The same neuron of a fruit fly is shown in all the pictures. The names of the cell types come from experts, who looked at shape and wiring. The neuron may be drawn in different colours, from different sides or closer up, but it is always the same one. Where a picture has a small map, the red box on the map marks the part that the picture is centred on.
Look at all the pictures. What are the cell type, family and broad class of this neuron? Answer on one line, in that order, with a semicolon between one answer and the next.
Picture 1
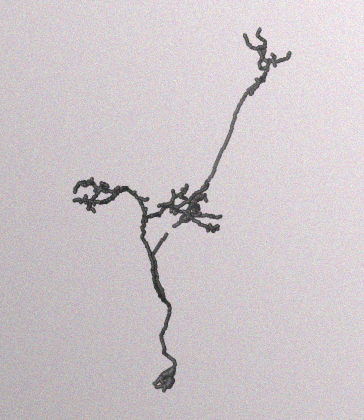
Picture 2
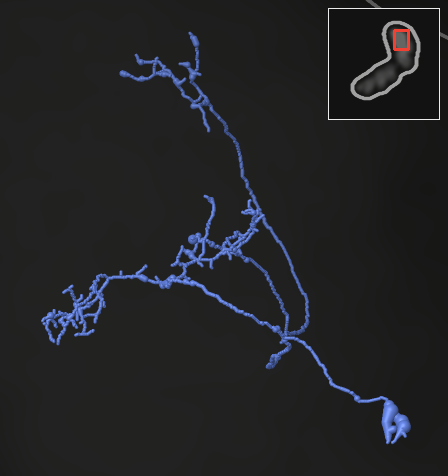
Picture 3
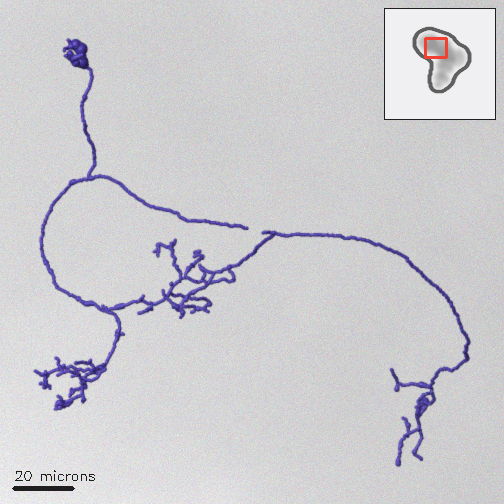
SIP003_a; hemilineage AOTUv4_dorsal; central-brain intrinsic neuron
